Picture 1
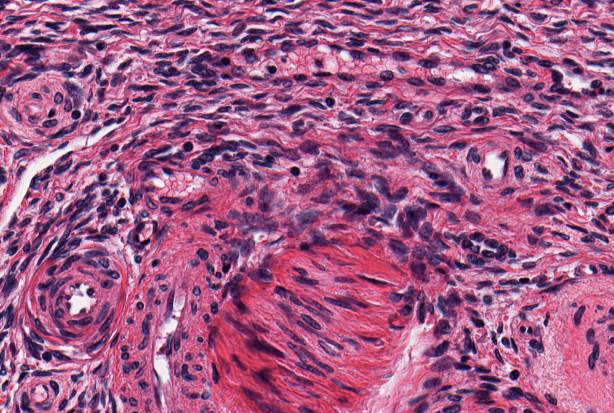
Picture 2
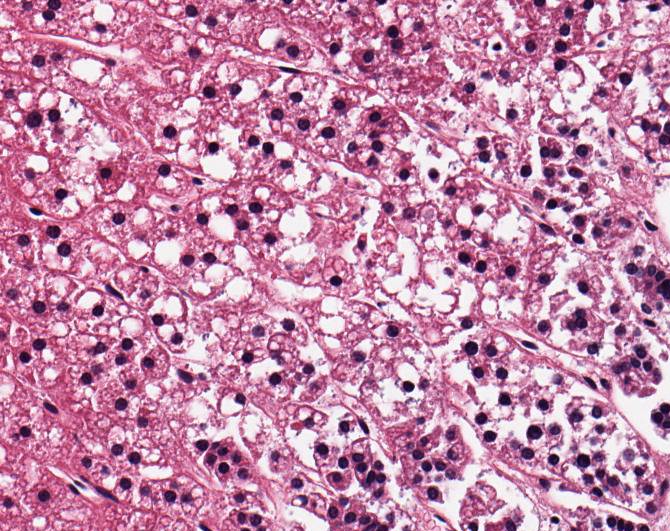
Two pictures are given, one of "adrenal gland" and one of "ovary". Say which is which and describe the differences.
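Picture 1 is ovary and picture 2 is adrenal gland. In the ovary, densely cellular stroma of closely packed spindle cells fills most of the field, their nuclei mostly elongated and darkly stained. A compact bundle of deeply eosinophilic fibres sits in the lower centre. The adrenal gland cells form long cords running diagonally from upper left to lower right, most with pale, foamy cytoplasm full of small clear vacuoles. Toward the lower right the cytoplasm is more compact, granular and pink.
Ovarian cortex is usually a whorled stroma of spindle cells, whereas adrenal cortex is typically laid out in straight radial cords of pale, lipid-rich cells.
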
